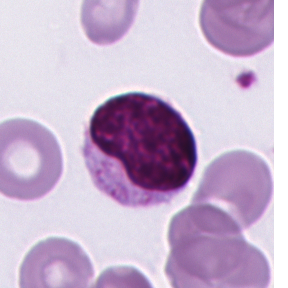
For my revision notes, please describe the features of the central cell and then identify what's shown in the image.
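A smooth outline bounds the cell, with no projections. Its nucleus lies off-centre toward the upper right and shows a shallow indentation on its lower-left side. The cytoplasm is pale lilac-pink. This is a large granular lymphocyte.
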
